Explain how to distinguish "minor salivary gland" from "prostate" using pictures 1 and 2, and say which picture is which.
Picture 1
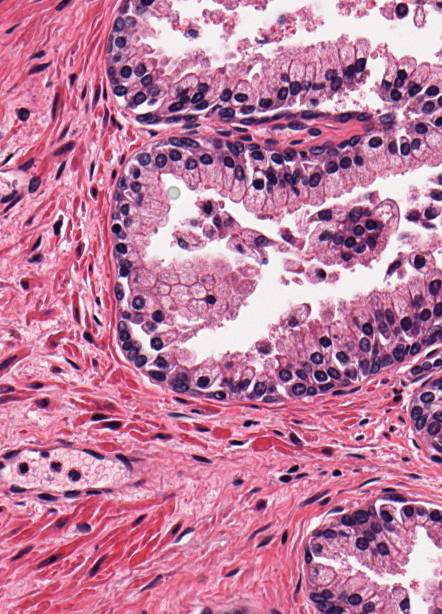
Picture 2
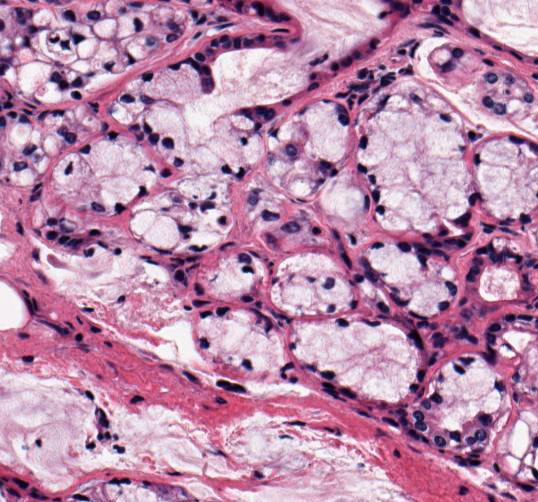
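The prostate is picture 1, and picture 2 is the minor salivary gland. In the prostate you've got one large gland whose lining folds inward as ridges and projections into the lumen, sitting in dense, deep pink stroma of spindle cells with elongated dark nuclei, and no fat cells anywhere. The minor salivary gland looks quite different: rounded acini packed into lobules across the upper and central field, their cells full of pale, bubbly, grey-white cytoplasm, with small dark nuclei flattened against each acinus's outer edge. Dark spindle-shaped nuclei sit in the pink fibrous septa between them.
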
